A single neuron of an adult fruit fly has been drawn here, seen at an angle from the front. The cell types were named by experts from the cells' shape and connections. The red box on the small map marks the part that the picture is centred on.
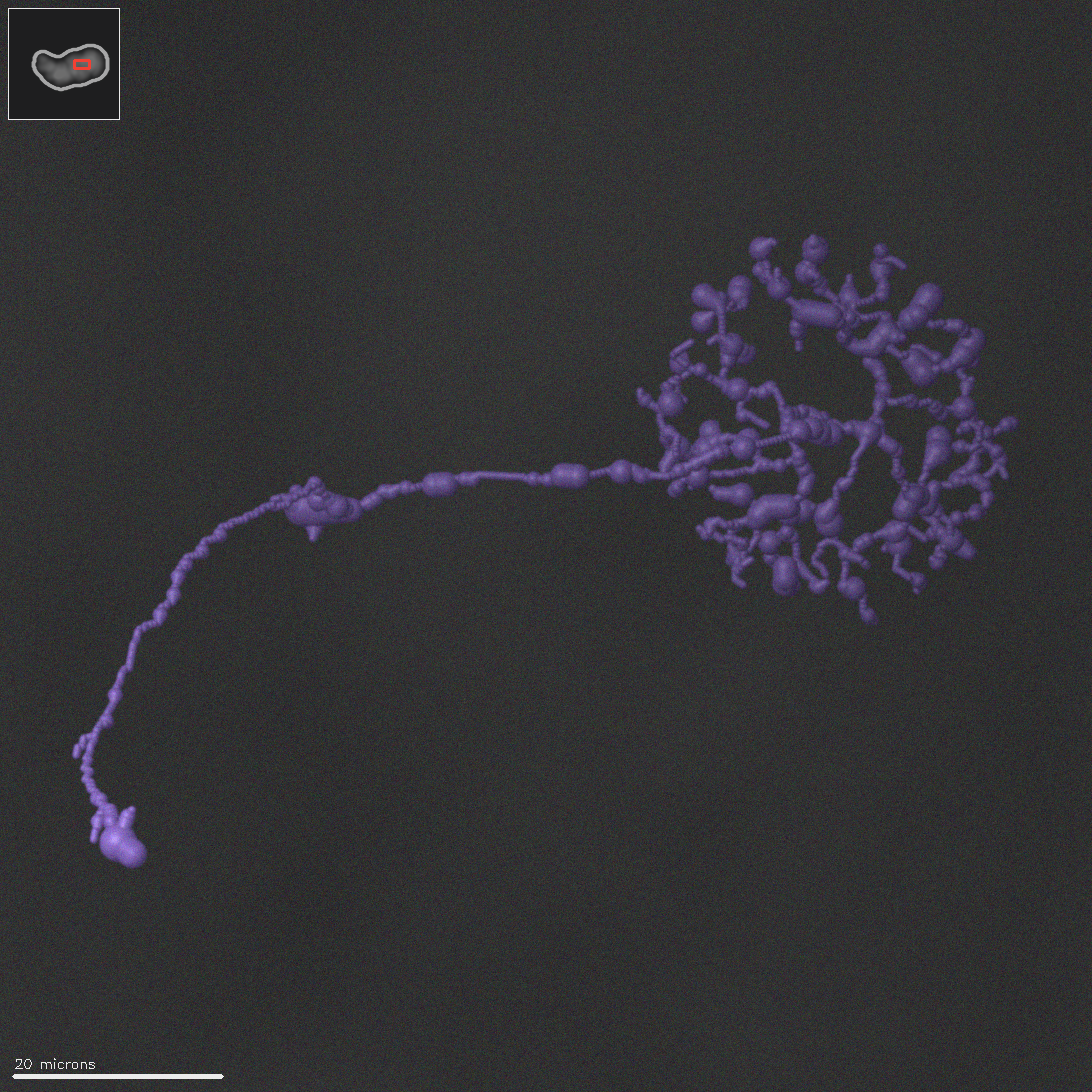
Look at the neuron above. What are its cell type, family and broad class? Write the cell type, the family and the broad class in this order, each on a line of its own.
ER3d_b
hemilineage EBa1
central-brain intrinsic neuron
